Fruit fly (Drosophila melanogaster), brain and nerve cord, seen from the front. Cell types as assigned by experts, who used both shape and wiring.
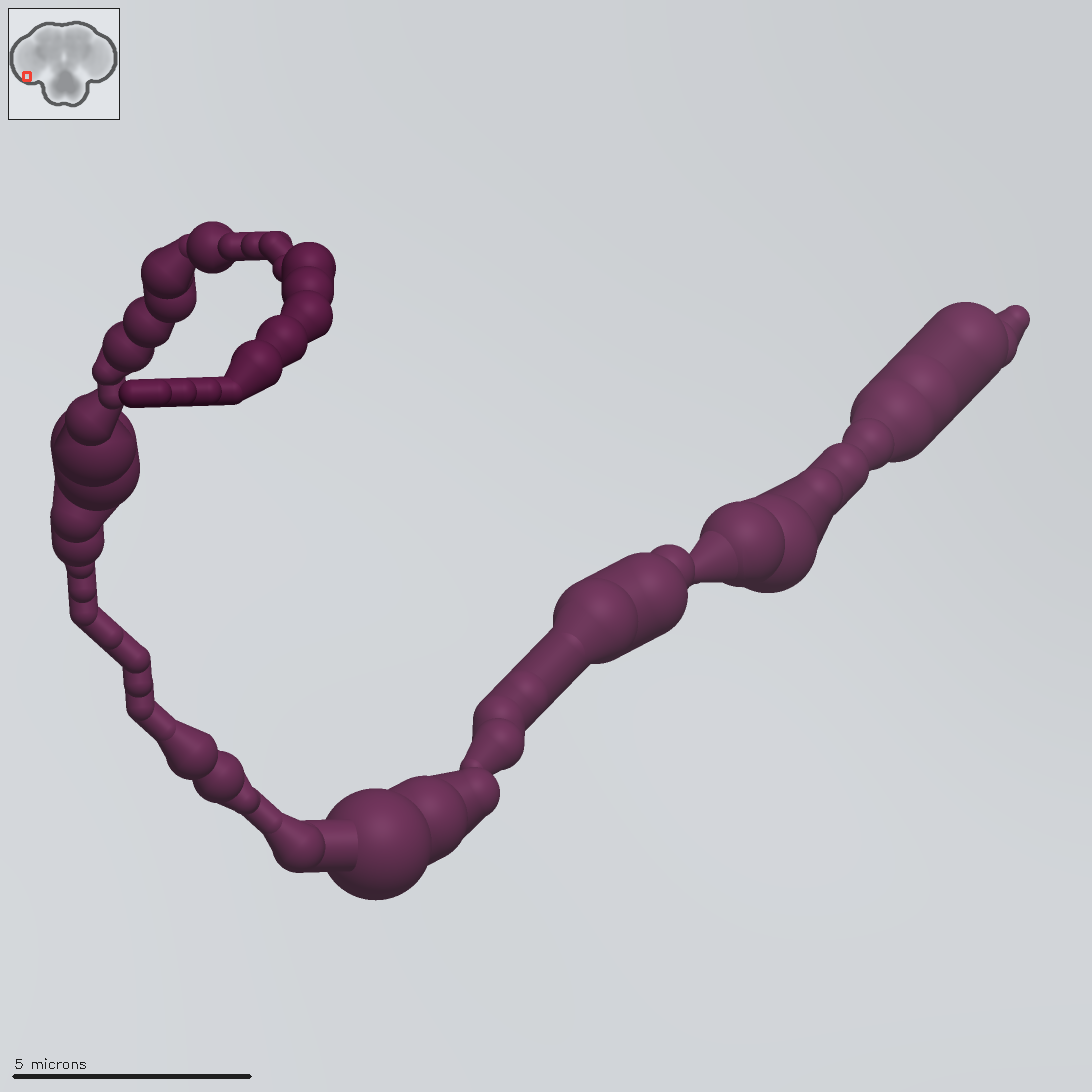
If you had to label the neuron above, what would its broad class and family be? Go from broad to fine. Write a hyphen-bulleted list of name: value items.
- broad class: photoreceptor or other optic-lobe sensory neuron
- family: class visual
